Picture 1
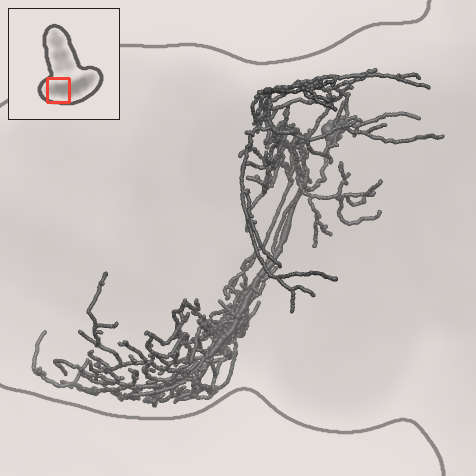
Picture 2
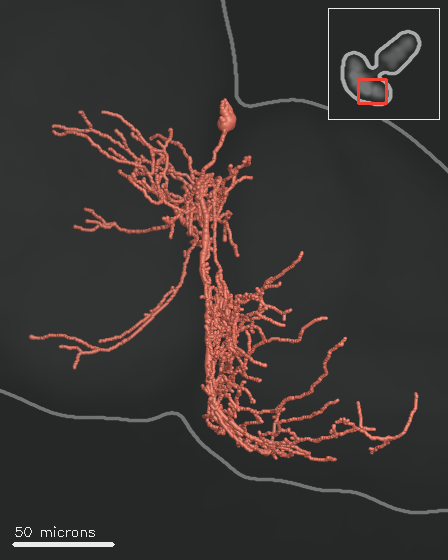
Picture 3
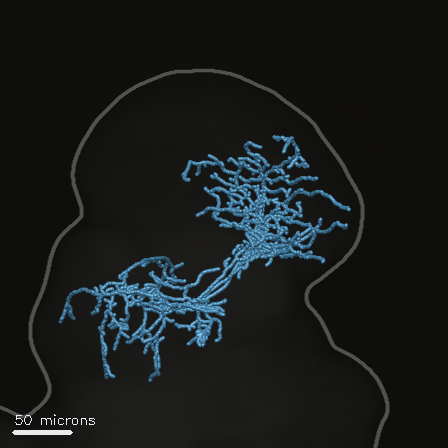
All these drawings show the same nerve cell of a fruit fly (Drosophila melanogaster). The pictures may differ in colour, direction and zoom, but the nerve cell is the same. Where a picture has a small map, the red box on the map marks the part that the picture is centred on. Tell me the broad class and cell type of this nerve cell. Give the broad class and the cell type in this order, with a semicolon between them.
visual projection neuron; aMe3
